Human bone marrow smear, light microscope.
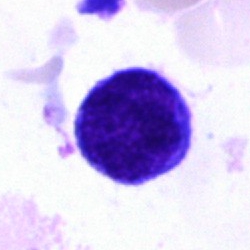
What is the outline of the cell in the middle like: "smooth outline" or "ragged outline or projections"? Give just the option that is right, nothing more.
Smooth outline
